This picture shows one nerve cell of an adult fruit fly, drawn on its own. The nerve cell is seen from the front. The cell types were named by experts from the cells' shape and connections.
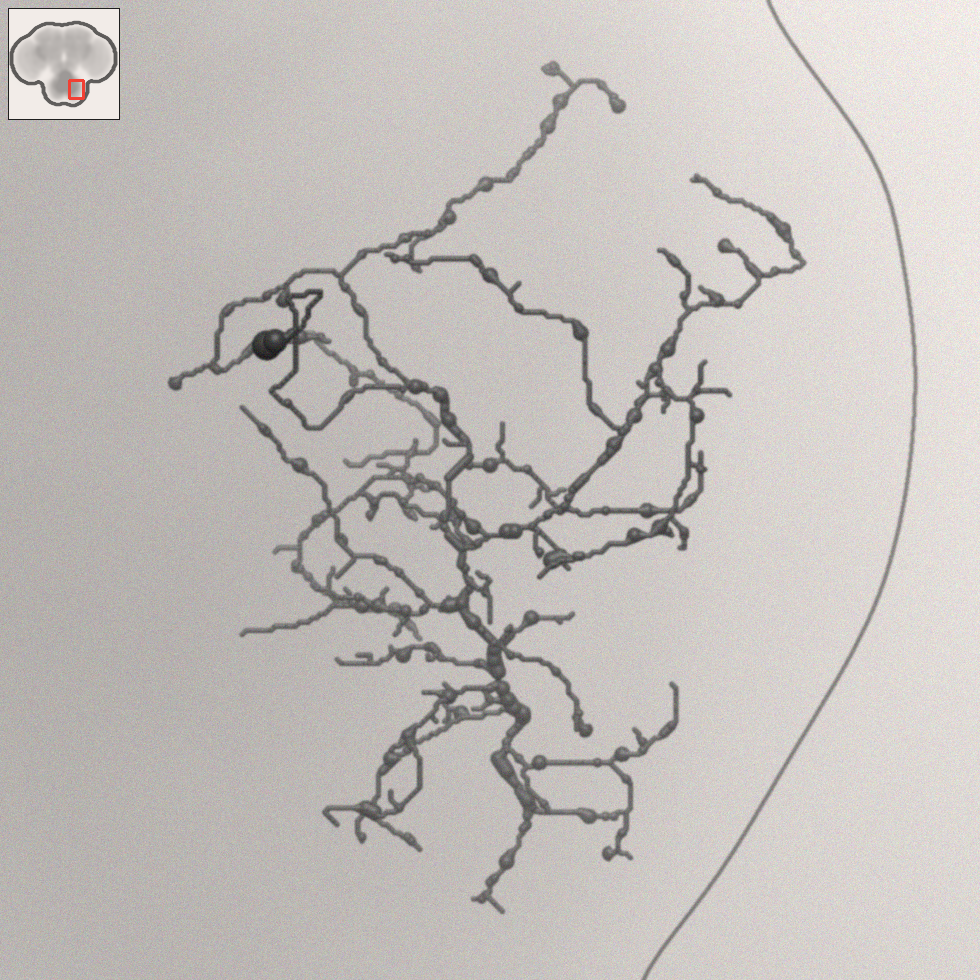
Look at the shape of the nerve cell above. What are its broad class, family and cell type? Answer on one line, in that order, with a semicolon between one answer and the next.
nerve-cord intrinsic neuron; hemilineage 16B; IN16B114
